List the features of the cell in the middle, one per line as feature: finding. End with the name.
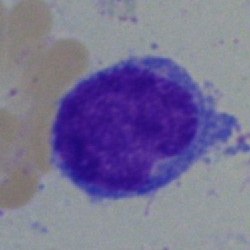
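Shape: roughly round to oval
Cytoplasmic rim: widest on the right side
Right edge: ragged, irregular blue projections
Granules: no distinct ones seen
Identity: blast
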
